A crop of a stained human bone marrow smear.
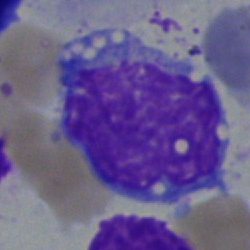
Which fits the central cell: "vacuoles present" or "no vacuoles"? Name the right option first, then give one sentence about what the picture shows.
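Vacuoles present. Several clear round vacuoles are clustered in the cytoplasm along the upper edge of the cell.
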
